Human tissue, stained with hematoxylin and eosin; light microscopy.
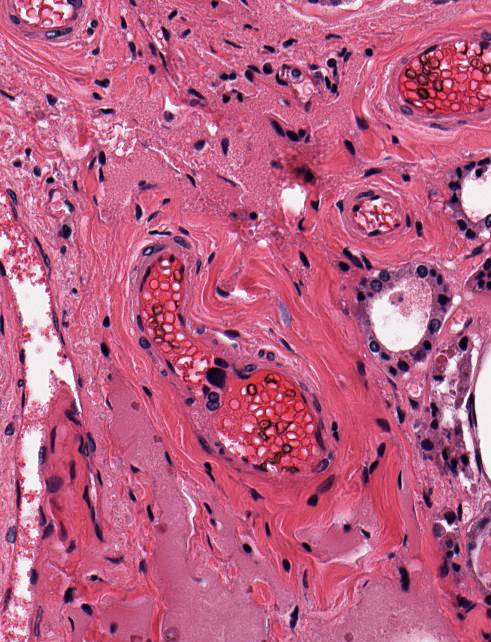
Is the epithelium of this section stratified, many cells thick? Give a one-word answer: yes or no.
No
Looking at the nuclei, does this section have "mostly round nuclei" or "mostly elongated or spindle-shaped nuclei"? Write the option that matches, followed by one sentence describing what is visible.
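Mostly elongated or spindle-shaped nuclei. Scattered through the collagen are sparse, dark, spindle-shaped nuclei.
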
